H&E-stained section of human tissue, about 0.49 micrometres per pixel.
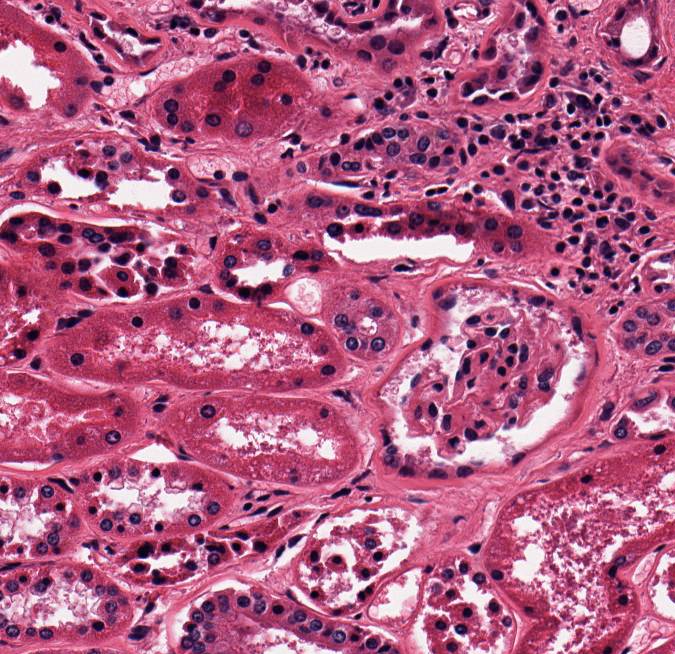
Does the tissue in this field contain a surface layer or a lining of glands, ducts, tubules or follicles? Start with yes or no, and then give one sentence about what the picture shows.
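Yes. The tubules are lined by cuboidal cells with abundant pink granular cytoplasm and round nuclei.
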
